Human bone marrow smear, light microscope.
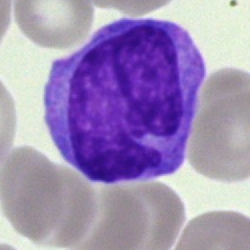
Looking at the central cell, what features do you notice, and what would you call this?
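Checking the nucleus first, it fills most of the cell. Next, the cytoplasm: it is blue-violet and forms a narrow rim, widest on the left side. At the lower right, a pale patch of cytoplasm notches into the nucleus. Last, the name: monocyte.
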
